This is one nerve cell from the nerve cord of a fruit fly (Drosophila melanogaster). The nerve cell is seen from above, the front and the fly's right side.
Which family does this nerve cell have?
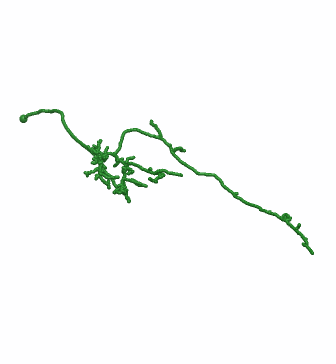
hemilineage 06A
